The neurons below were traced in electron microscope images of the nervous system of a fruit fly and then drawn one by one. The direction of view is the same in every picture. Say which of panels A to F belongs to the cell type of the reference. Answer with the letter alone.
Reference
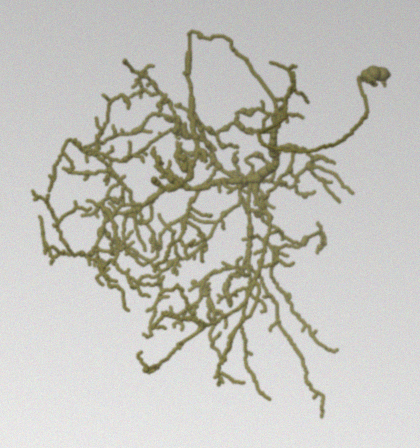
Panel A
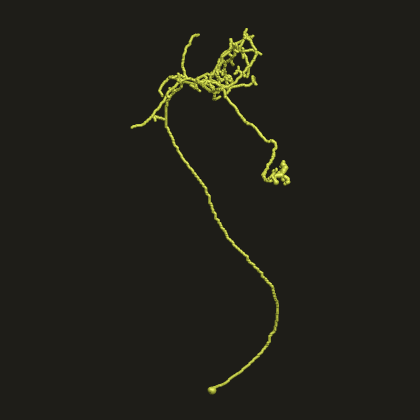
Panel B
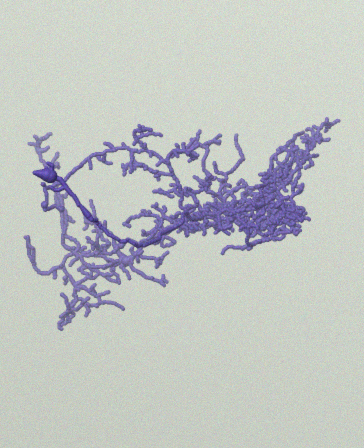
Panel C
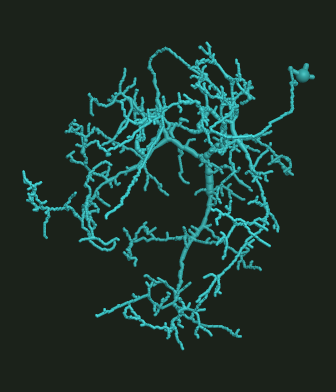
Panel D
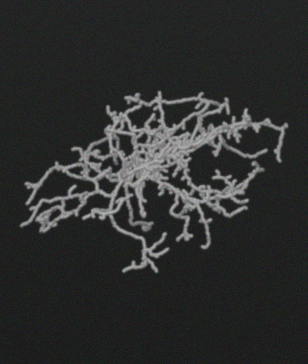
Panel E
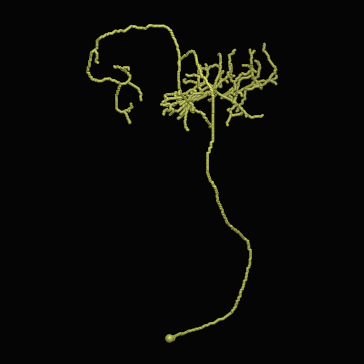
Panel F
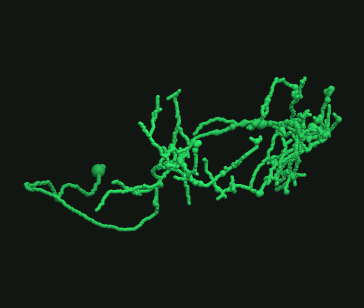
C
